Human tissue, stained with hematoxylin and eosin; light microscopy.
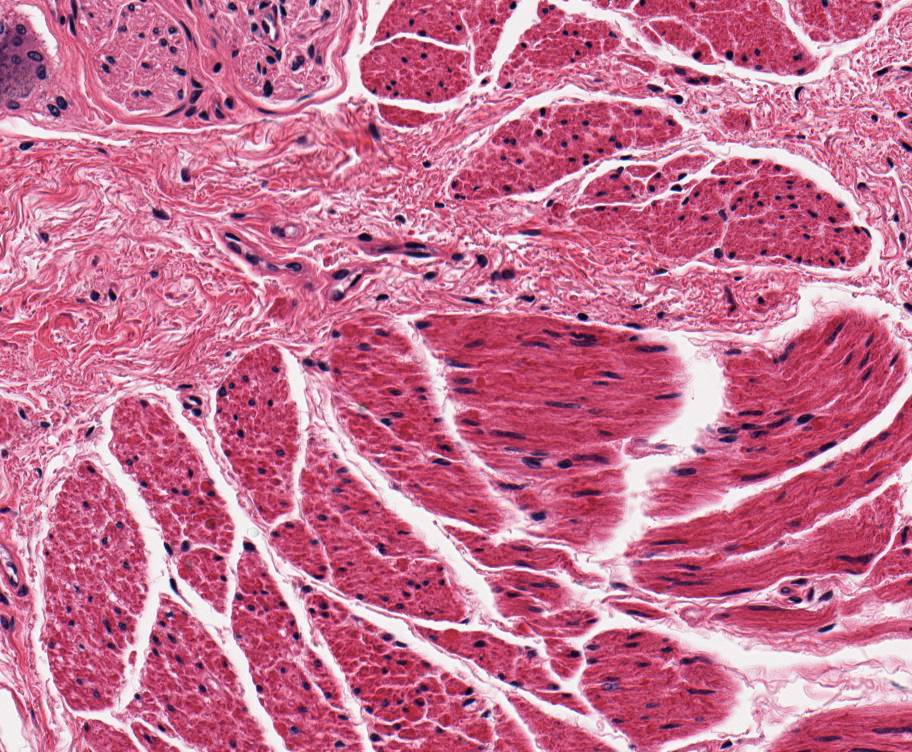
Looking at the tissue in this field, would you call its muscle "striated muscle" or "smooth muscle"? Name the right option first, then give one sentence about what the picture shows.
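Smooth muscle. Bundles of smooth muscle cells fill most of the field and are cut in different planes.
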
